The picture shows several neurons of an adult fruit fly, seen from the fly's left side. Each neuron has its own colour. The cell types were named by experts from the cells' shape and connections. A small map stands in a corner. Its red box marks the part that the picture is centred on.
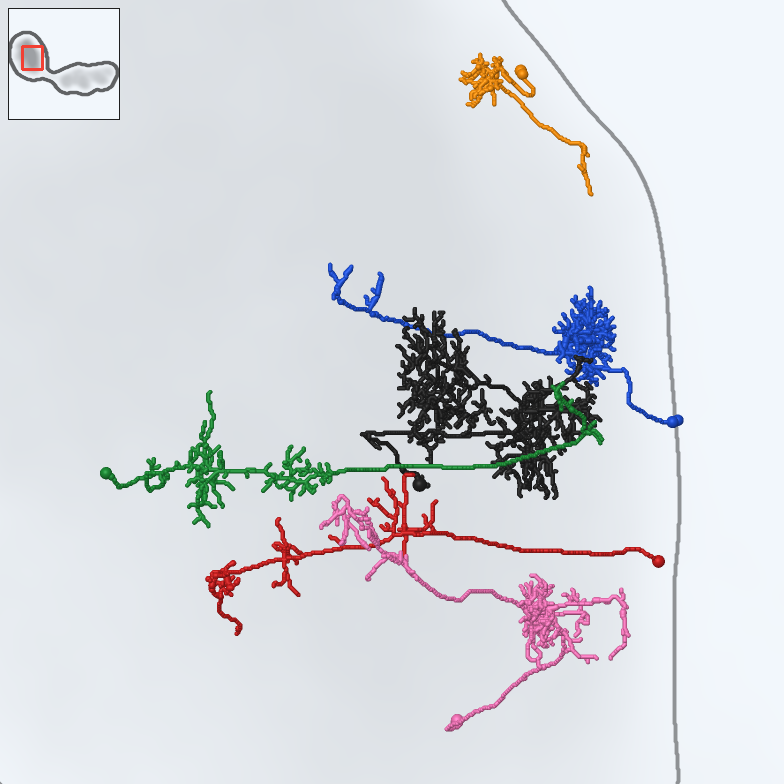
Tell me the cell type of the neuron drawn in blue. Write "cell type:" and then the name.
cell type: Y3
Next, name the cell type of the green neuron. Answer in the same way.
cell type: TmY18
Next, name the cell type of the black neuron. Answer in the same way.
cell type: TmY15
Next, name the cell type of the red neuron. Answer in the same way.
cell type: C2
